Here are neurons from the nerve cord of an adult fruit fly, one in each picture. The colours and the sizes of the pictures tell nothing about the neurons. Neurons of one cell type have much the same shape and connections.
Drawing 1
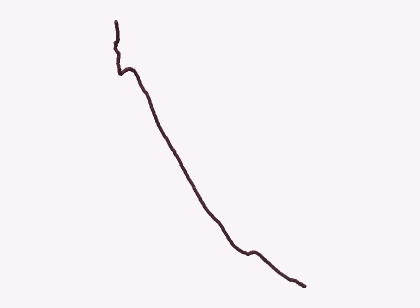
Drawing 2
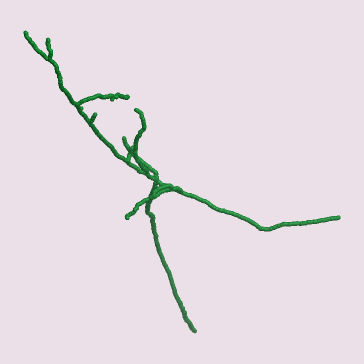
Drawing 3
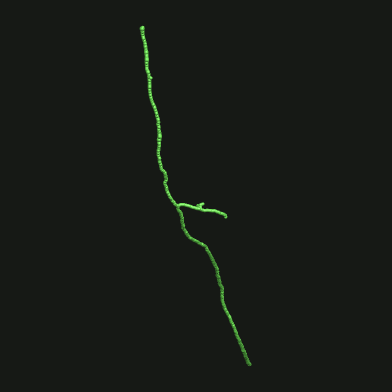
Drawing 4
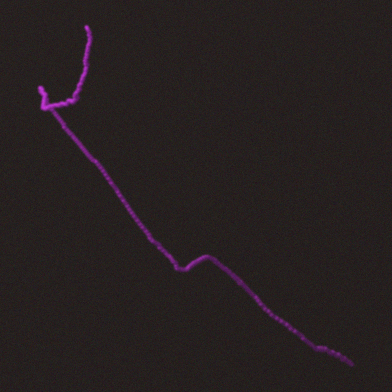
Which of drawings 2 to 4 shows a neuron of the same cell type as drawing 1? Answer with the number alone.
4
